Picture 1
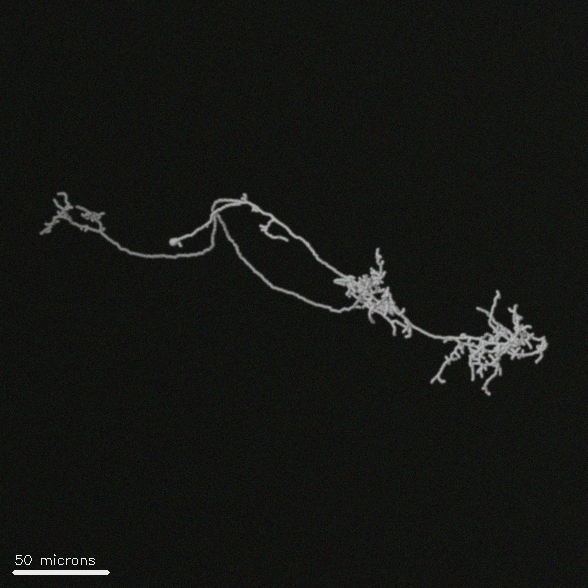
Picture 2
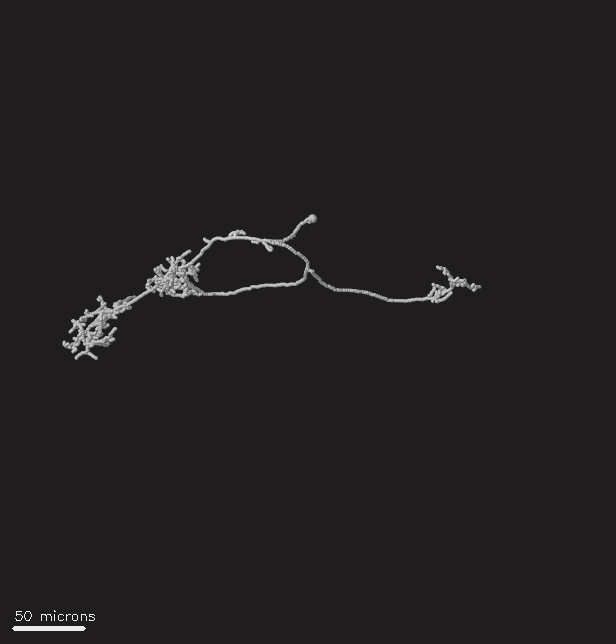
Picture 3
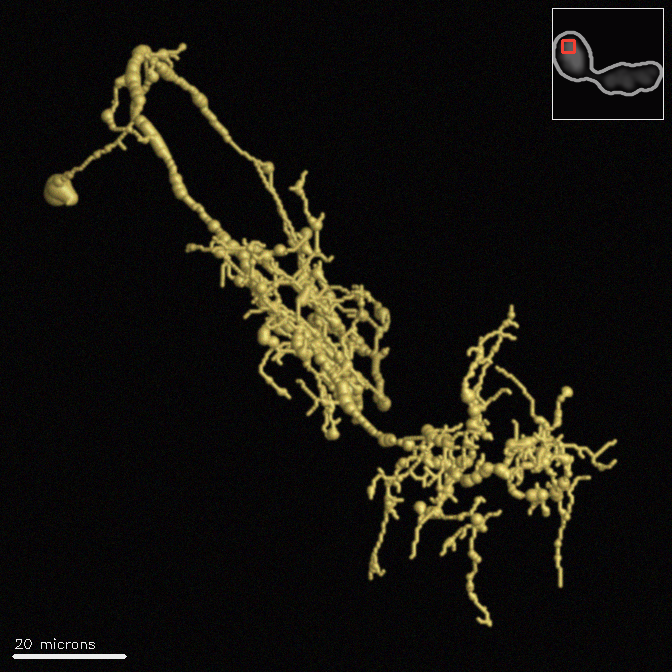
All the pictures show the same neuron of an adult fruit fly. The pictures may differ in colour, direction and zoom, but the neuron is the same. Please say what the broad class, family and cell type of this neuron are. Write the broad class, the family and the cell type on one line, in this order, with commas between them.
central-brain intrinsic neuron, hemilineage SMPad1, SIP101m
